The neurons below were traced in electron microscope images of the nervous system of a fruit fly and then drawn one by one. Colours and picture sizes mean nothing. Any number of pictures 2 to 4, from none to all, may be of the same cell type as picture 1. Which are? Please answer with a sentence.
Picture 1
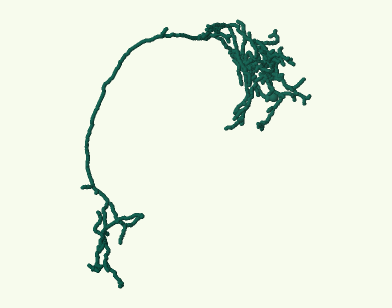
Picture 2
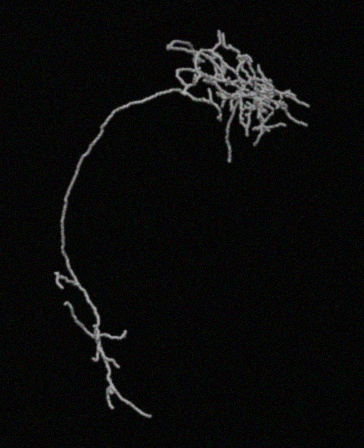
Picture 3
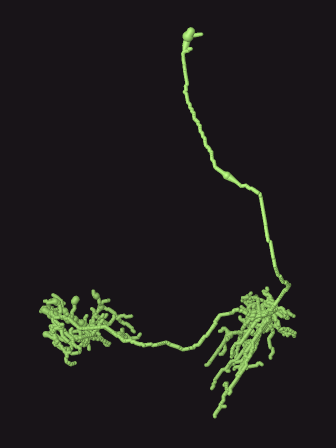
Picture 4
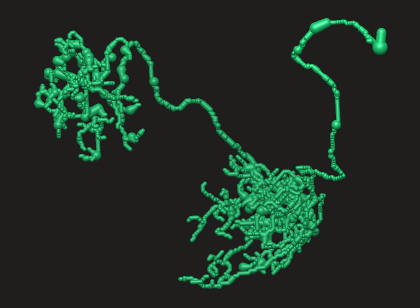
Picture 2 is of the same cell type.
